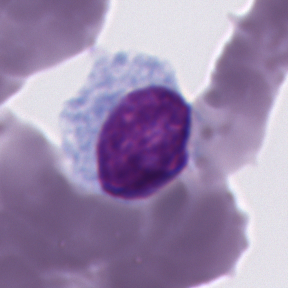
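Hairy cell, the nucleated cell at the centre of this stained blood smear. Its outline is irregular and somewhat ragged along the upper and left edges. The cytoplasm looks mottled and patchy, with no distinct red or purple granules. The nucleus has a smooth edge, without indentation or lobes, and shows no visible nucleoli.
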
